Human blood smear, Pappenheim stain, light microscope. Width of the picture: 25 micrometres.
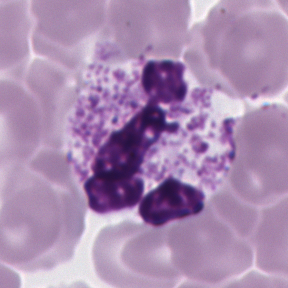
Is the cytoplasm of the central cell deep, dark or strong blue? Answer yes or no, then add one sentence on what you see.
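No. The cytoplasm between the granules is pale and nearly colourless.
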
